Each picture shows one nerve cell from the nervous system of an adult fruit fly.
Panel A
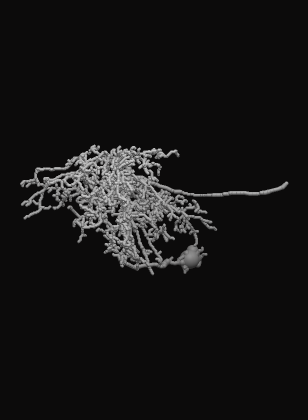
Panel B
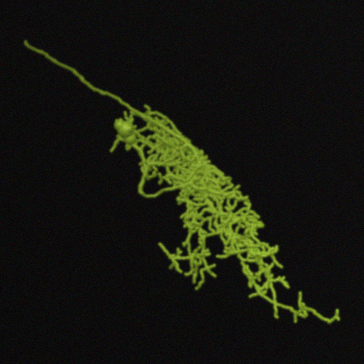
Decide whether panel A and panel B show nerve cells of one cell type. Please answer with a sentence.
They are of different cell types.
